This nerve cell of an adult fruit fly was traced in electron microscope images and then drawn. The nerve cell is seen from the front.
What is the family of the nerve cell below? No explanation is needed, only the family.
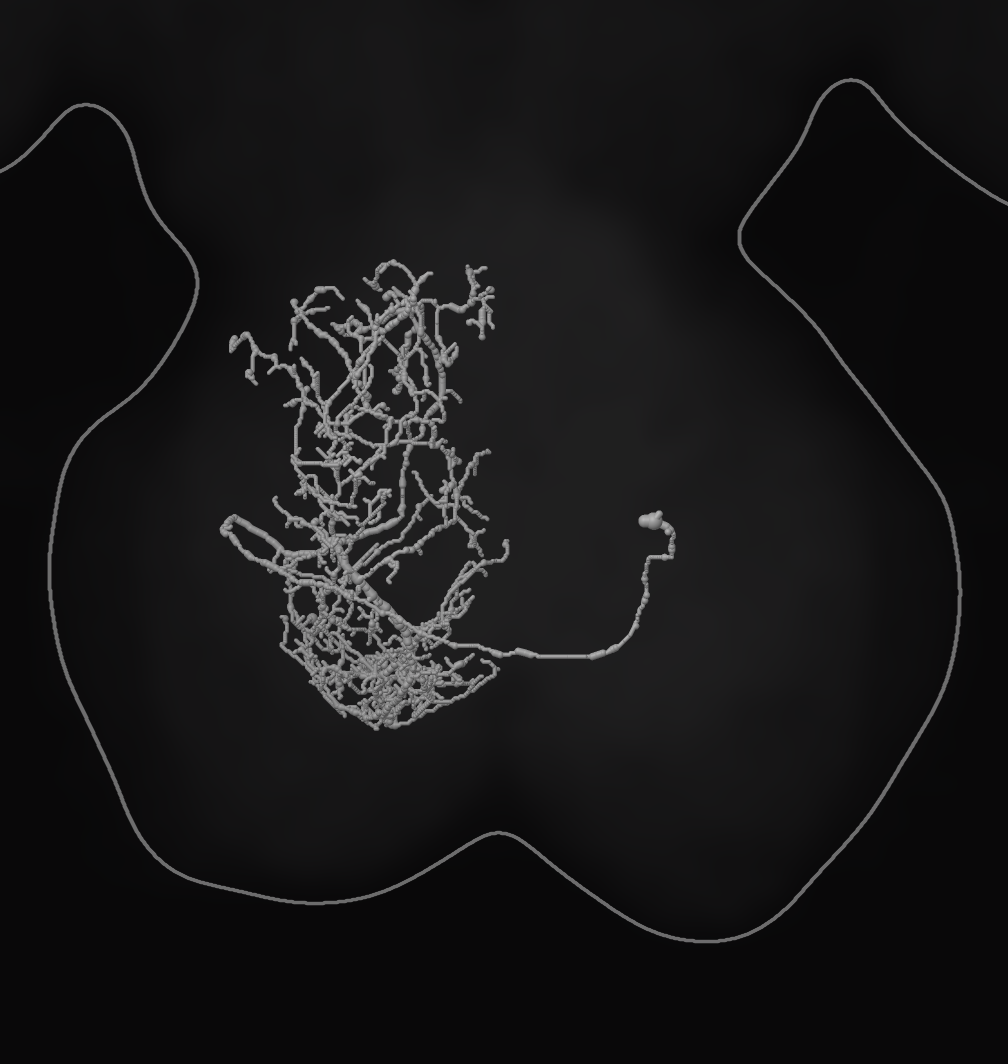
hemilineage 01A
